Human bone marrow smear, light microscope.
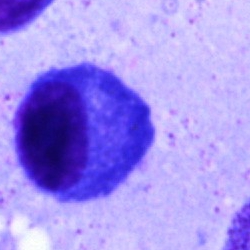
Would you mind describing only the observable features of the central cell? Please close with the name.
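First, the outline of the central cell is roughly round, with a slightly bumpy edge. Second, the nuclear chromatin is dense and very dark purple. Third, a paler area sits in the cytoplasm right beside the nucleus, and no distinct granules appear there. Last, the cell is a plasma cell.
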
